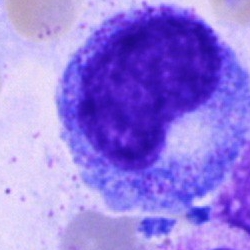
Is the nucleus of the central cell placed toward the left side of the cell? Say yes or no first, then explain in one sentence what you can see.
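Yes. The nucleus sits toward the upper left of the cell, leaving a wider band of cytoplasm at the lower right.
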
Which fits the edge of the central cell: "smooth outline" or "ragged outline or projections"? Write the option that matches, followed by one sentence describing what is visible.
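Ragged outline or projections. The outline of the cell is irregular and ragged rather than smoothly round.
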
